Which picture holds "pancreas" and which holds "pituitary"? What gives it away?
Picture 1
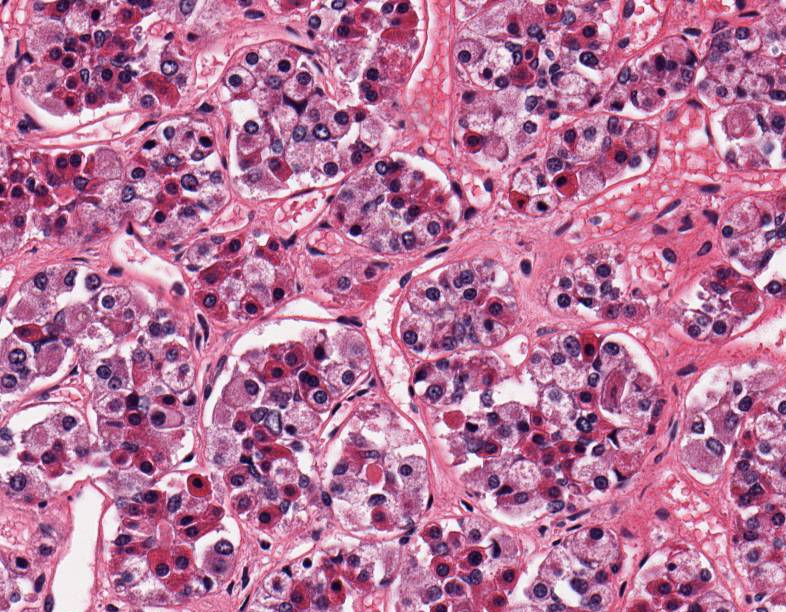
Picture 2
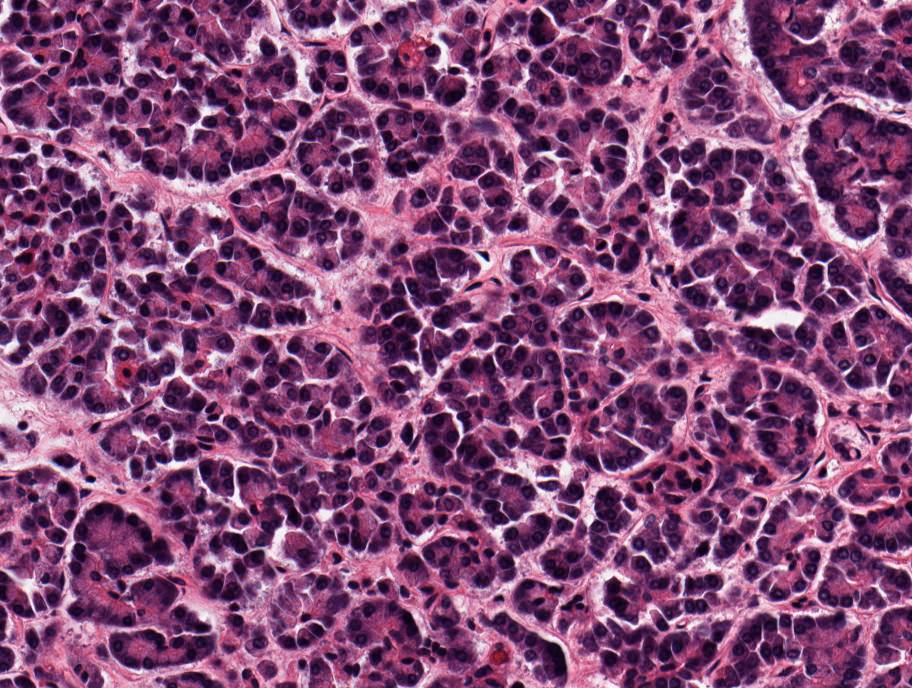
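So, the pituitary is picture 1 and the pancreas picture 2. The pituitary cells sit in rounded nests across the whole field, split by thin pink fibrous septa carrying scattered elongated nuclei. Cells with bright red cytoplasm turn up singly or in small groups within each nest, and there are no gland lumens. The pancreas instead has small, closely packed rounded glandular units grouped into lobules, built of pyramidal cells with basal nuclei. Their cytoplasm is deep purple at the base and paler, finely granular toward the centre, and the round, fairly uniform nuclei often show a small distinct nucleolus.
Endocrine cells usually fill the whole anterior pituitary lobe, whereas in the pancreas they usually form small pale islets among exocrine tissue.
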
